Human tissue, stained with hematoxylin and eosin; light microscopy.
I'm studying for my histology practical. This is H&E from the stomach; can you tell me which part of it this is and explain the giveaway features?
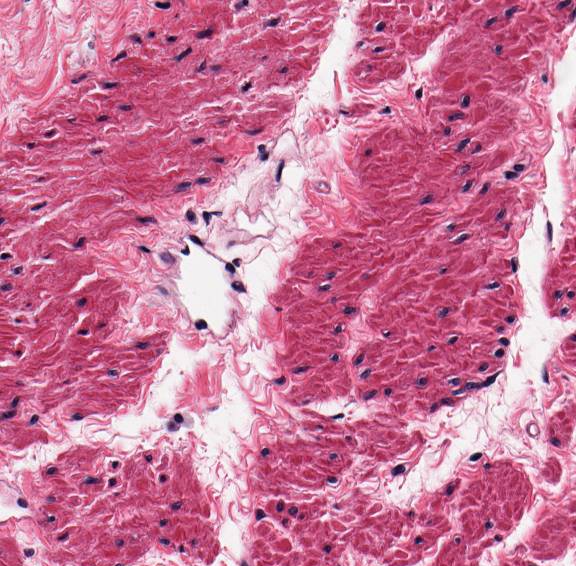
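Smooth muscle makes up this field, its bundles running in different directions, some cut lengthwise and others across.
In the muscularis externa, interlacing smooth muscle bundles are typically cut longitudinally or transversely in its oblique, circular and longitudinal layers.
The muscle cytoplasm is evenly pink, without cross-striations. Between the bundles lies connective tissue of wavy, pale pink collagen fibres with few cells.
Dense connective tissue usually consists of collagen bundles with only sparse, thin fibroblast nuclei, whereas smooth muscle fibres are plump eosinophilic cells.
No epithelium is present anywhere in the field.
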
